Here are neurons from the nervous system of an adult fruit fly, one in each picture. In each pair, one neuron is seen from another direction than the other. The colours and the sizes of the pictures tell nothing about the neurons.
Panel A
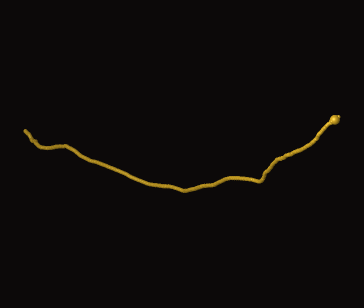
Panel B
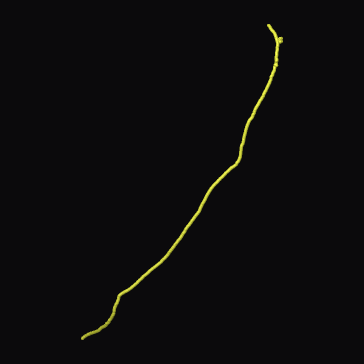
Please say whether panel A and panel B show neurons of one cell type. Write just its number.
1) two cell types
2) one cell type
2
